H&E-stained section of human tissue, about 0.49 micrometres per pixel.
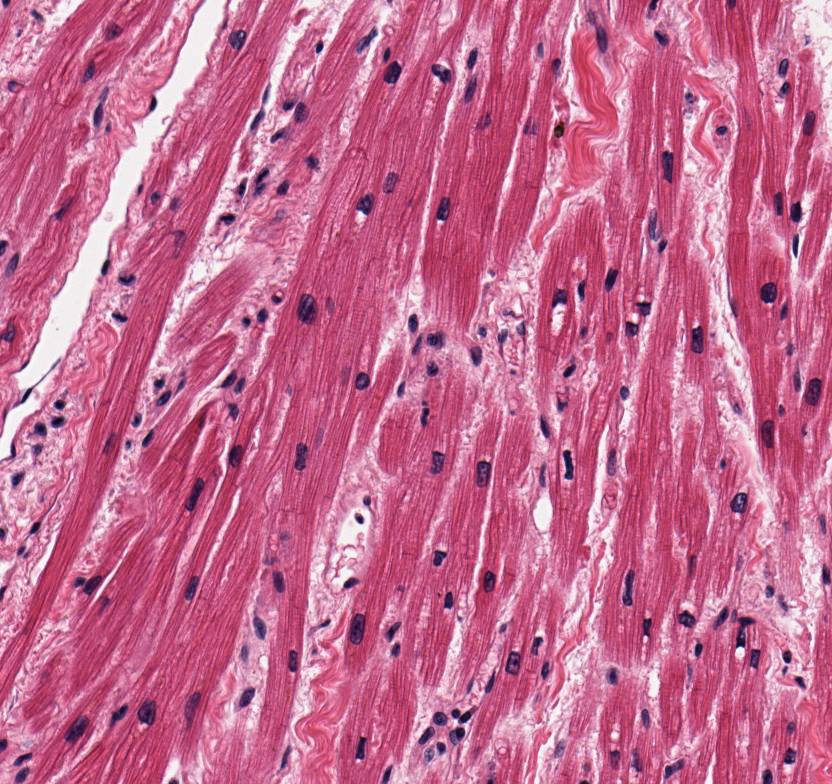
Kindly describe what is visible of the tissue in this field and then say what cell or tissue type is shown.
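Look at each muscle fibre: its oval nuclei sit in the centre of the fibre. Follow the fibres and you'll see them branch and join their neighbours. Between them is loose, pale connective tissue with scattered small, dark, elongated nuclei, and there are no fat cells in the field. This is the atrial appendage of the heart.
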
